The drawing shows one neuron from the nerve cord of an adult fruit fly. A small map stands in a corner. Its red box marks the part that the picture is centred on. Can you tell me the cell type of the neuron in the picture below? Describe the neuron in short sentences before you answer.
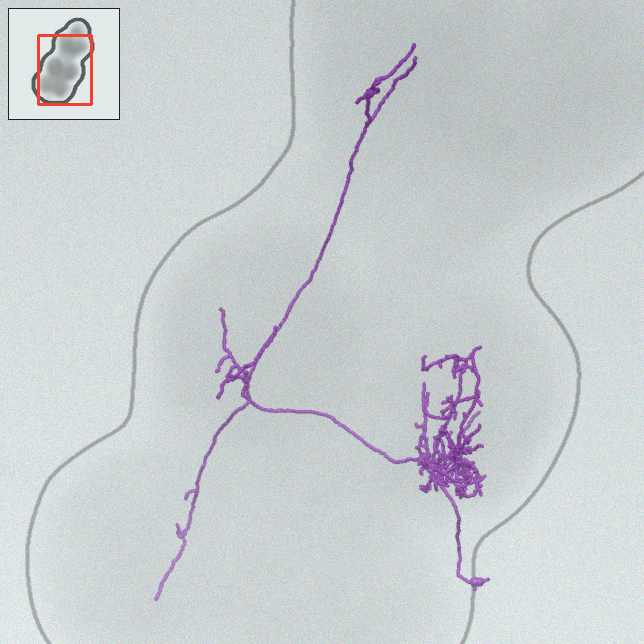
Dozens of branch ends can be seen. As drawn here it is taller than it is wide. Its broad class is nerve-cord intrinsic neuron. Its cell type is IN08B060.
